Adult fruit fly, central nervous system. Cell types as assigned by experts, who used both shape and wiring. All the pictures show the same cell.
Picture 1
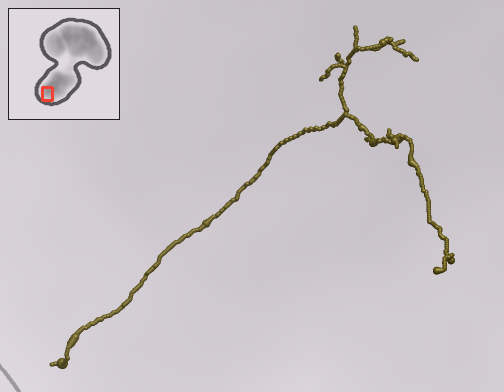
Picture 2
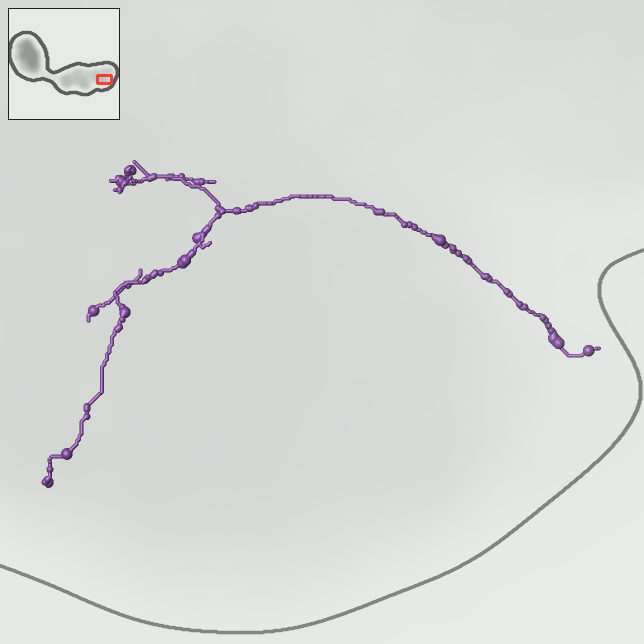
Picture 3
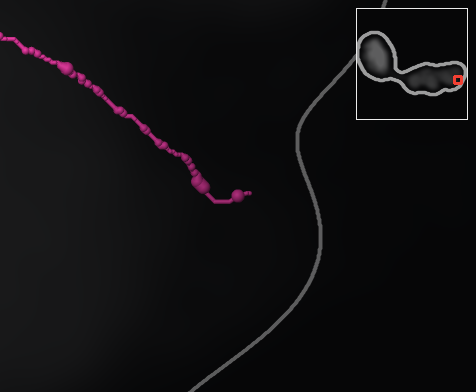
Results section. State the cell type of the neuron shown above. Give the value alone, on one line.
SNta43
